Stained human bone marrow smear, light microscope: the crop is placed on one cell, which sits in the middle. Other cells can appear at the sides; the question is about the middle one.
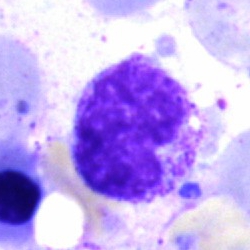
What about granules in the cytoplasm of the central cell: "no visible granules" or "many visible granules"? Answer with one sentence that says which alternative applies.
A large number of visible granules lies in the cytoplasm of this cell.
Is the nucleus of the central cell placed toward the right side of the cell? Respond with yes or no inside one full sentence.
No, on the left side of the cell lies its nucleus.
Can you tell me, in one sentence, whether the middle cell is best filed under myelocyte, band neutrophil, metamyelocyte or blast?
At the crop's centre, the cell is a metamyelocyte.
